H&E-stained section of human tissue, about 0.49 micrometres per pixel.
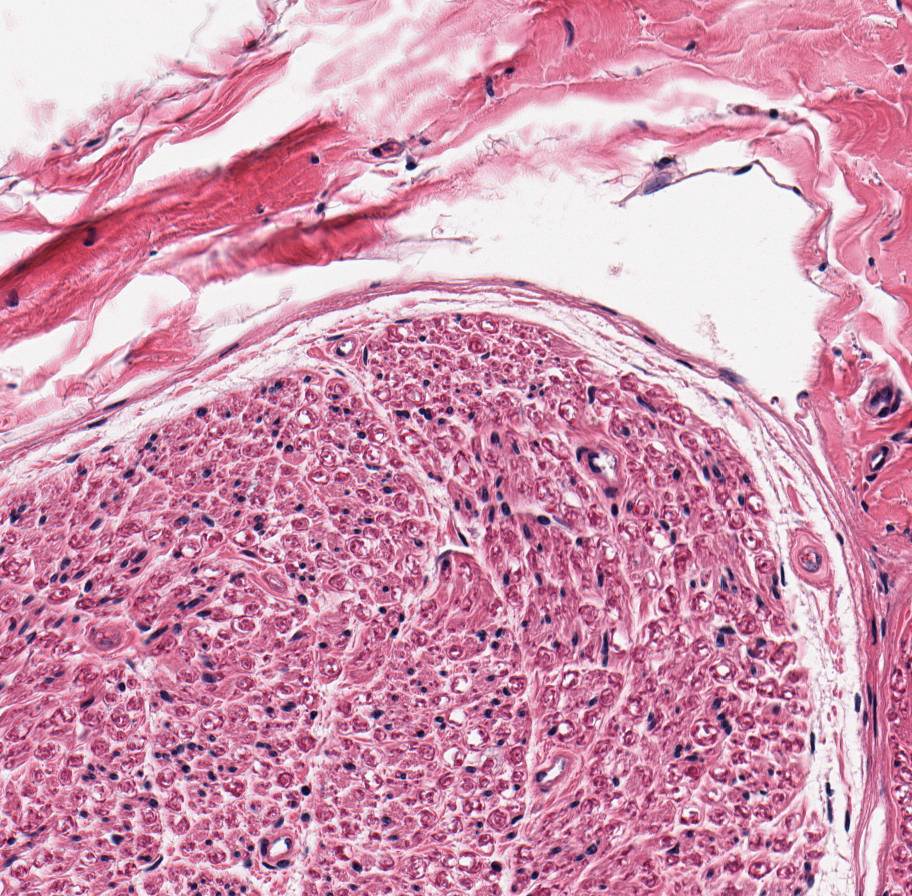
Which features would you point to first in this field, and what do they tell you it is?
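That's a nerve fascicle, the big rounded one filling the lower two-thirds. The fibres are cut across as many small rings, lots of them with a central pink axon inside a pale halo of myelin.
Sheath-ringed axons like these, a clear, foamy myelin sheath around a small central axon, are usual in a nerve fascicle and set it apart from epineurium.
There's a thin layered sheath of flattened cells with slender nuclei along its upper and right borders.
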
